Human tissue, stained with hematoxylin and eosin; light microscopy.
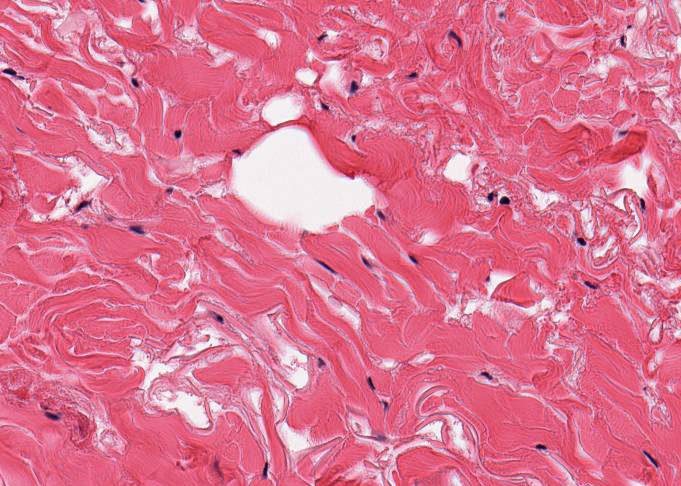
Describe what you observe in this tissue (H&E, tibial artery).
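Look first at the thick pink collagen bundles: they fill the whole field and run in many directions. Notice they wave and curve rather than run straight. Between them, sparse small elongated dark blue nuclei lie singly. There is no epithelium anywhere in the field.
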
